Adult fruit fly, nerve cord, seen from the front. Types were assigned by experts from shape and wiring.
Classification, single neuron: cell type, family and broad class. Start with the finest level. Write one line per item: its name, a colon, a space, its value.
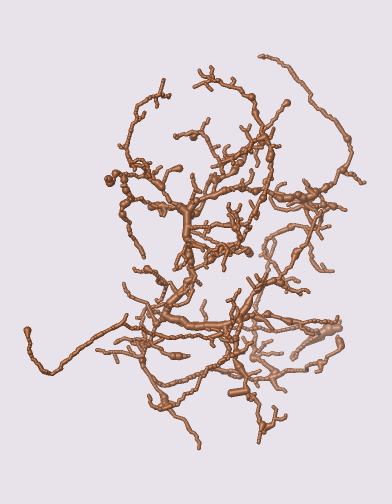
cell type: IN20A.22A018
family: hemilineage 20A.22A
broad class: nerve-cord intrinsic neuron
